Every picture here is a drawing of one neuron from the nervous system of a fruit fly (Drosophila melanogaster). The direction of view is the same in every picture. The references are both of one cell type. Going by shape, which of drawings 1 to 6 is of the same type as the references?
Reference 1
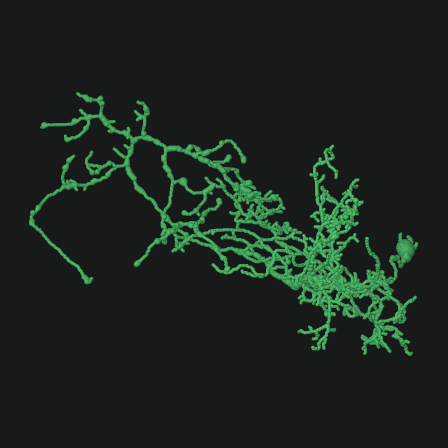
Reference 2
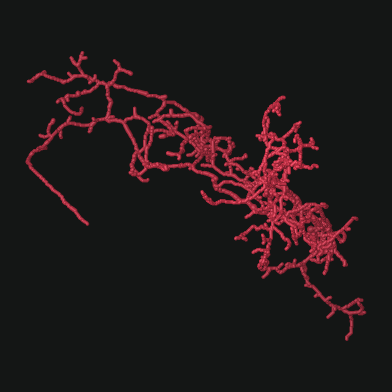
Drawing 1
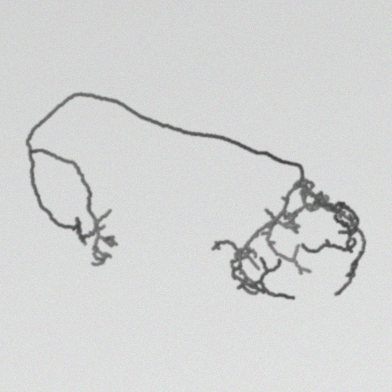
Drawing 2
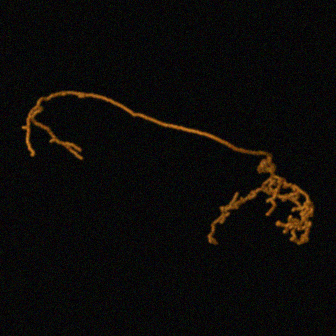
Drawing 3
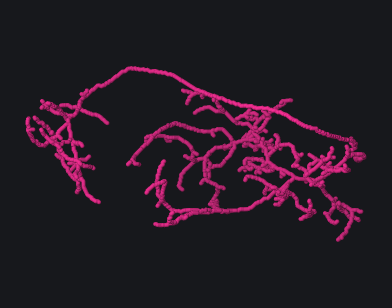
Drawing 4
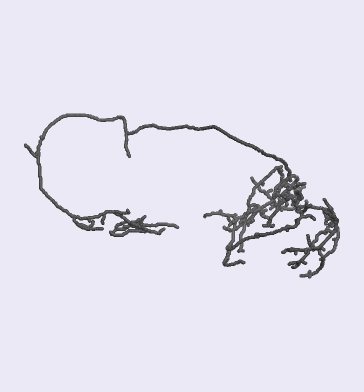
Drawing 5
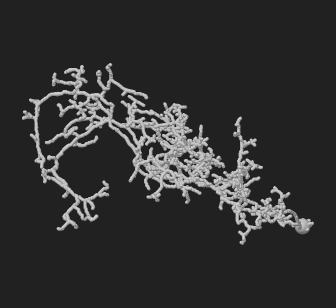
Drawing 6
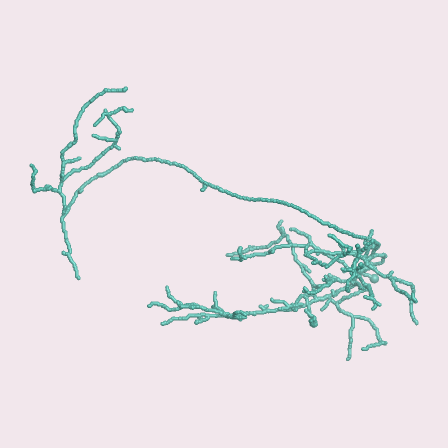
5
